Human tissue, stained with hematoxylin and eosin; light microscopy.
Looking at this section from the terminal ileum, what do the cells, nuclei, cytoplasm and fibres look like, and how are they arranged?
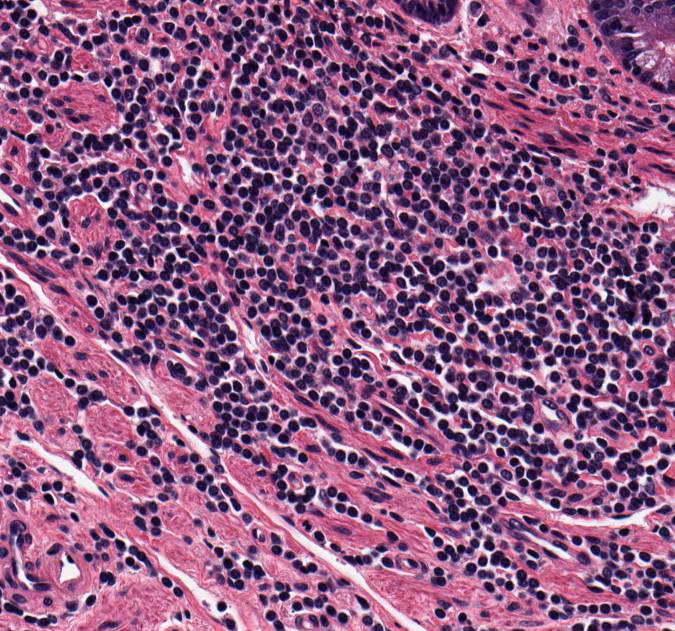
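A dense sheet of small round cells fills most of the field, especially the centre and right. These are lymphocytes, each with a dark round nucleus and scant cytoplasm. Notice that the sheet is fairly uniform, with no pale-centred follicle. In the lower left, lymphocytes lie scattered between smooth muscle bundles.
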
